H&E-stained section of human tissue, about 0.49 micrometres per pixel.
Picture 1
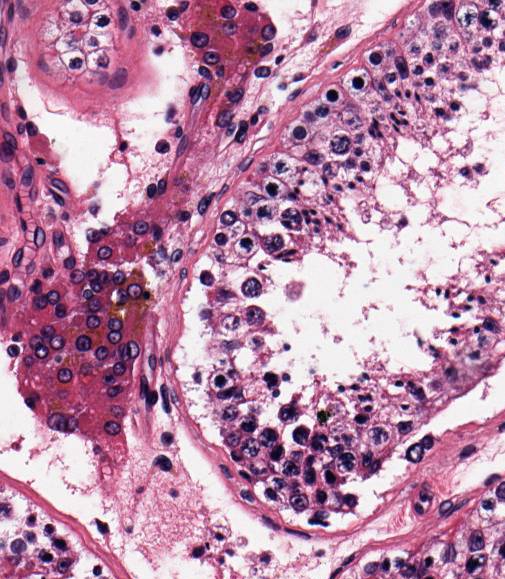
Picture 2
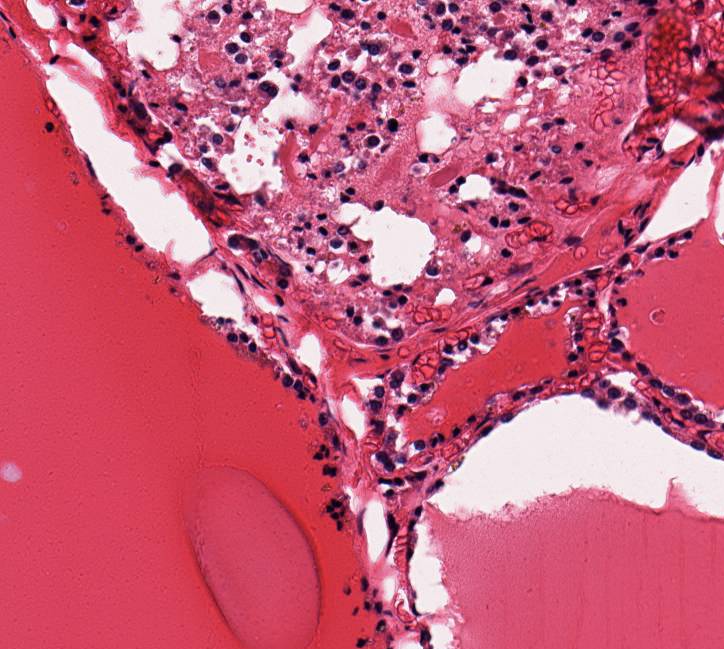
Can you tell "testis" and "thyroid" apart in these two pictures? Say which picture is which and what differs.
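Picture 1: testis. Picture 2: thyroid. Testis: large cut tubule centre and right; loose connective tissue with cell clusters to its left. Middle layers of the tubule lining hold large round cells with coarse, clumped dark chromatin. Thin band of pink fibres with flattened spindle-shaped nuclei around the tubule. Left-side clusters: polygonal cells, abundant deep pink cytoplasm, round nuclei. Thyroid: one large follicle of homogeneous pink colloid fills most of the left half. Follicles lined by a single layer of flattened to low cuboidal cells with dark nuclei.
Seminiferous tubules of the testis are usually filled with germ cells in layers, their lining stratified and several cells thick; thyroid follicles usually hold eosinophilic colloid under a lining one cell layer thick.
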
